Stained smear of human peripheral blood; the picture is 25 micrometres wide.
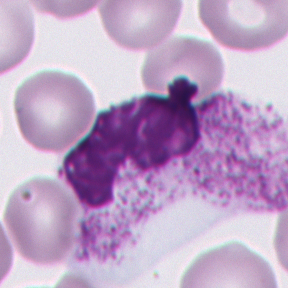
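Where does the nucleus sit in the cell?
Along the upper-left side, with cytoplasm spreading to the right and below.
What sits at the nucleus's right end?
A small knob, jutting upward.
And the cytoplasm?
Abundant, pale lilac, and scattered with many fine purple granules.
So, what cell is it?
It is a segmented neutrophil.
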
